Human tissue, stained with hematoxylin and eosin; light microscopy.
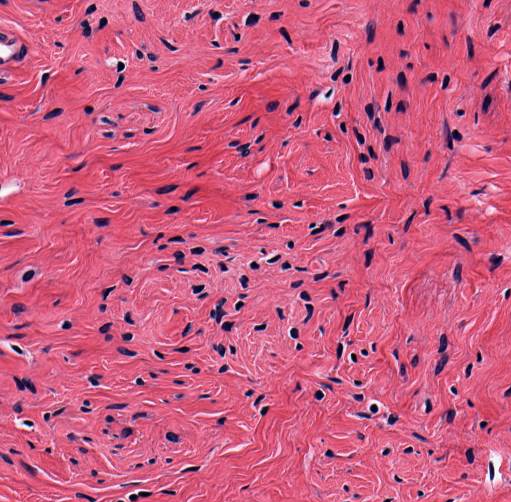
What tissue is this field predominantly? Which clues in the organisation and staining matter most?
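This is dense connective tissue, pink and collagenous across the whole field, with nuclei scattered through it. Follow the collagen fibres and you'll see they're wavy, running in interlacing bundles in many directions.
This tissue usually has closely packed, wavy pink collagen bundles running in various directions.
Now look at the nuclei: each lies on its own, separated by collagen, not packed in sheets.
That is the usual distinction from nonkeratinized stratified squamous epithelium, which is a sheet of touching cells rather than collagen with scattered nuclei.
And notice there's no epithelium or glands anywhere in the field.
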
